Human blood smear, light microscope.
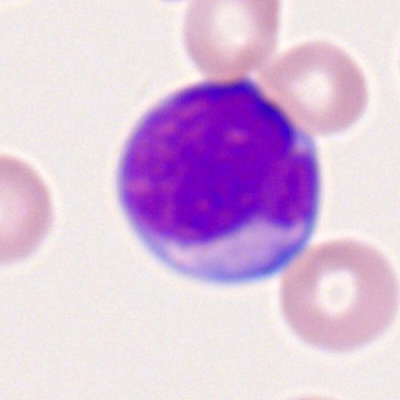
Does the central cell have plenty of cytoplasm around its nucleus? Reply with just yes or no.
No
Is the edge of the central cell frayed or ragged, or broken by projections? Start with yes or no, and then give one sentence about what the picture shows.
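No. The cell has a round, smooth outline.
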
